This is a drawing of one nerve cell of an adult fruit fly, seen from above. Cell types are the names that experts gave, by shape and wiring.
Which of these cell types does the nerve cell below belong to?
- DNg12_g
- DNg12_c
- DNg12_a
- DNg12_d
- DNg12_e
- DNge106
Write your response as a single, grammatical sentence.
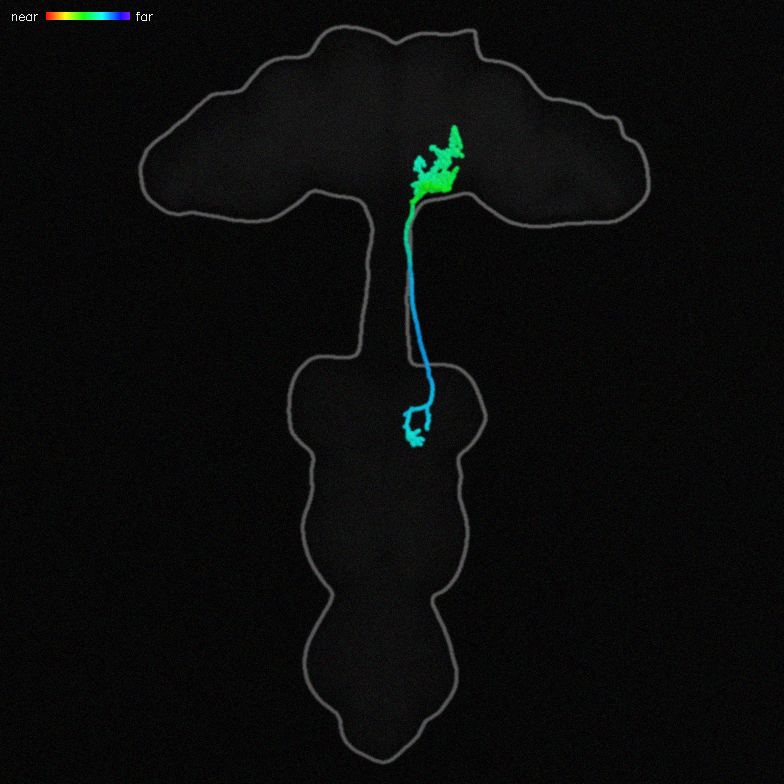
Under the cell type DNg12_d falls this nerve cell.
